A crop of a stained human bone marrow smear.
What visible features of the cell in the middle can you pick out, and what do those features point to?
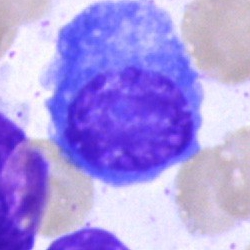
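Along the top, the irregular outline has a bumpy edge. Plentiful deep blue cytoplasm forms a wide band above the nucleus. Chromatin is patchy, with small pale spots among darker purple areas. The cell shown is a plasma cell.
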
